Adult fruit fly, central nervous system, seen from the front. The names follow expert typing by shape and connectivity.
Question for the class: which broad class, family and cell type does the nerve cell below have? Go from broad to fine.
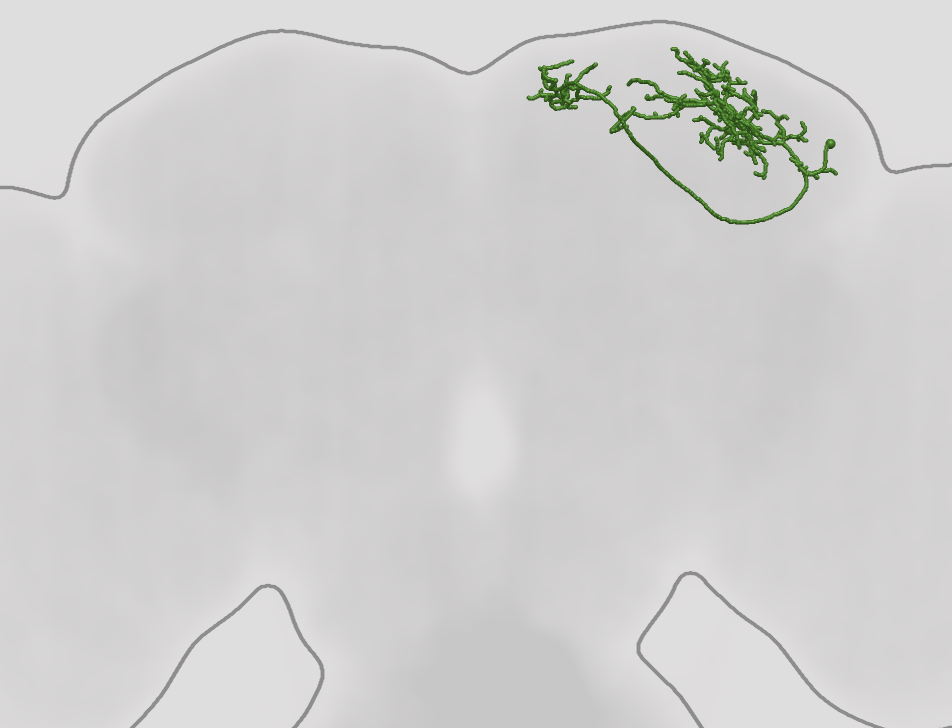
central-brain intrinsic neuron; hemilineage LHl2_dorsal; CB3357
